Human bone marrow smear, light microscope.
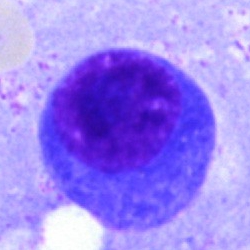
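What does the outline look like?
Round and smooth, as far as I can see.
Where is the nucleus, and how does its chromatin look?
It sits off-centre toward the top, and the chromatin seems dense, staining dark purple.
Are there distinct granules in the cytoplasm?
None that I can make out.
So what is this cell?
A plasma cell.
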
